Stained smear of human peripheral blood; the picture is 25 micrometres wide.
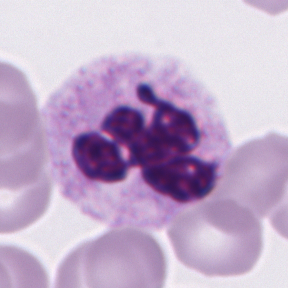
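Segmented neutrophil, the nucleated cell at the centre of a stained peripheral blood smear. Its outline is round, with a finely irregular edge. The nucleus is divided into at least three separate lobes. Fine pinkish-violet granules fill the cytoplasm, evenly scattered throughout. No vacuoles are present in the cytoplasm.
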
